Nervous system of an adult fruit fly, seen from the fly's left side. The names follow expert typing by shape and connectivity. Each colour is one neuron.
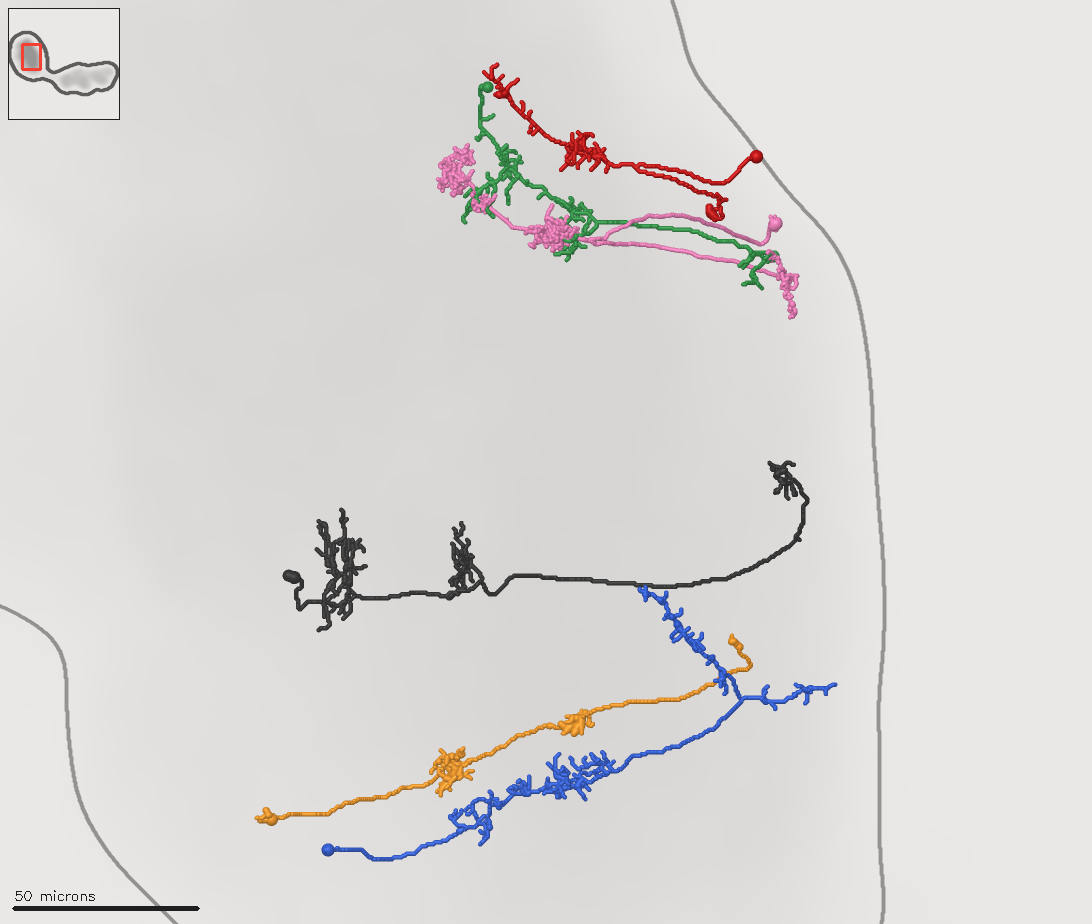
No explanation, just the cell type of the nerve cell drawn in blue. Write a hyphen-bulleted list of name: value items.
- cell type: TmY5a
